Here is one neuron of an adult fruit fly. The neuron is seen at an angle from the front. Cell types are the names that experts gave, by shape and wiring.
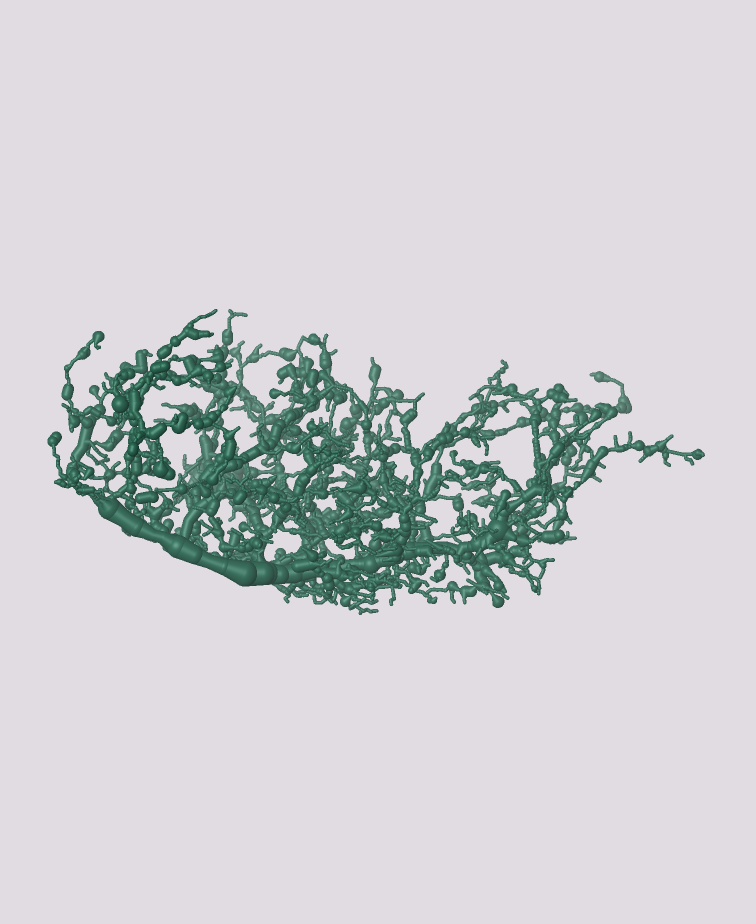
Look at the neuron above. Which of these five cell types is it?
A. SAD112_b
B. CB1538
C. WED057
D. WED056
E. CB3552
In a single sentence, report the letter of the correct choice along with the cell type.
From the options, A supplies the neuron's cell type, SAD112_b.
